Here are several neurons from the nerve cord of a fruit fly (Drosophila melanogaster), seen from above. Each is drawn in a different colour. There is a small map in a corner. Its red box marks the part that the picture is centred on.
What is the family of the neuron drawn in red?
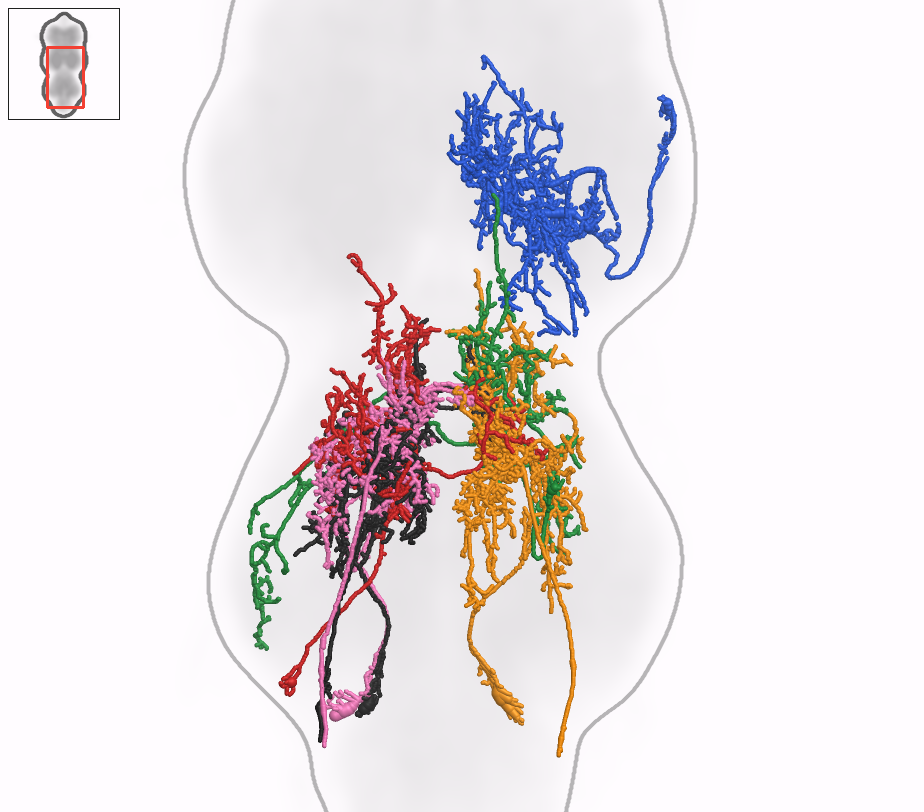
hemilineage 06A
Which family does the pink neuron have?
hemilineage 03B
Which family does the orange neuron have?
hemilineage 03B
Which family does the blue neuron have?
hemilineage 19A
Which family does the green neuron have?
hemilineage 18B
